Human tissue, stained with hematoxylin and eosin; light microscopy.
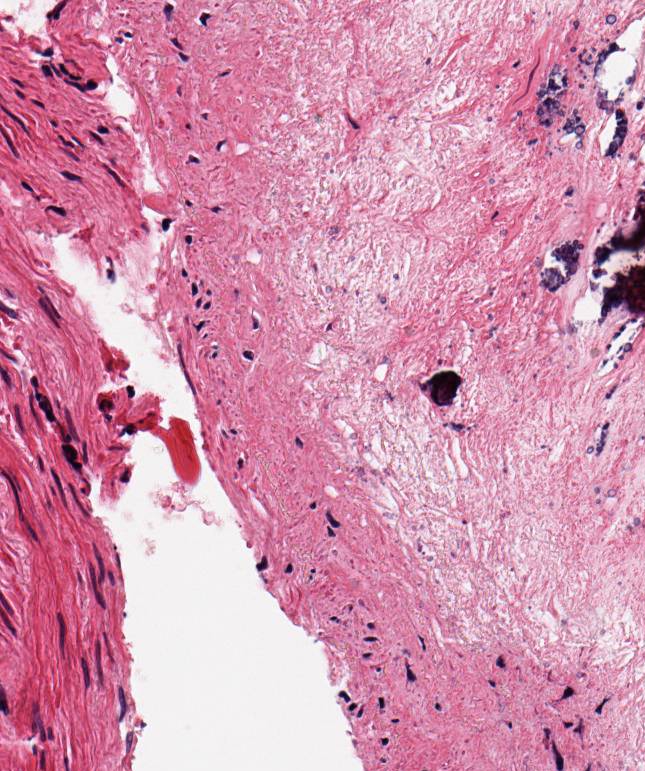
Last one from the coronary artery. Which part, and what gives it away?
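This is the tunica intima. Look first at the white empty cleft running from the top to the bottom centre-left; it parts a narrow dense band on the left from a broad paler area on the right. On the left, strongly eosinophilic fibres run roughly top to bottom with elongated dark nuclei along them. The right area is pale pink, loose stroma, wispy and mesh-like.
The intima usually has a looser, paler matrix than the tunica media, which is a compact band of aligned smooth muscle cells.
That loose pale stroma on the right fits the intima.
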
